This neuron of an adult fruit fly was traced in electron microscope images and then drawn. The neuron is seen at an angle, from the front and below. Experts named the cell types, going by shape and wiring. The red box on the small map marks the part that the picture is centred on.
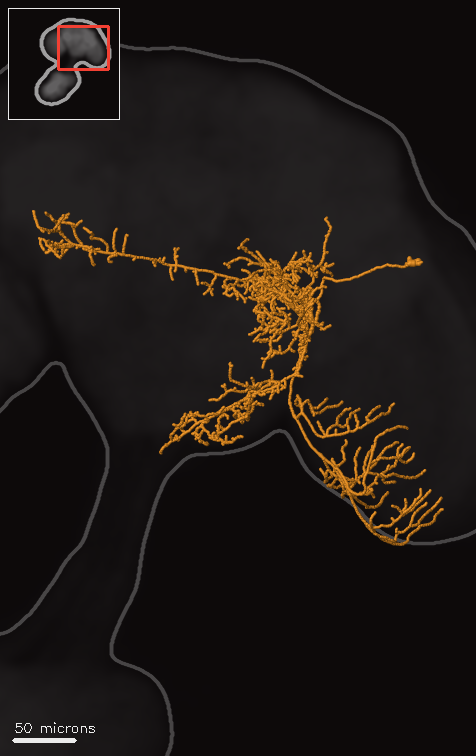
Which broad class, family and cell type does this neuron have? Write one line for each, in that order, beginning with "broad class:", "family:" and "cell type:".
broad class: visual centrifugal neuron
family: OLVC
cell type: OLVC1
